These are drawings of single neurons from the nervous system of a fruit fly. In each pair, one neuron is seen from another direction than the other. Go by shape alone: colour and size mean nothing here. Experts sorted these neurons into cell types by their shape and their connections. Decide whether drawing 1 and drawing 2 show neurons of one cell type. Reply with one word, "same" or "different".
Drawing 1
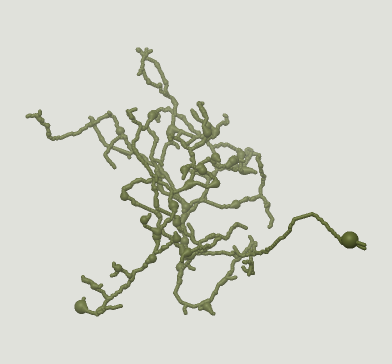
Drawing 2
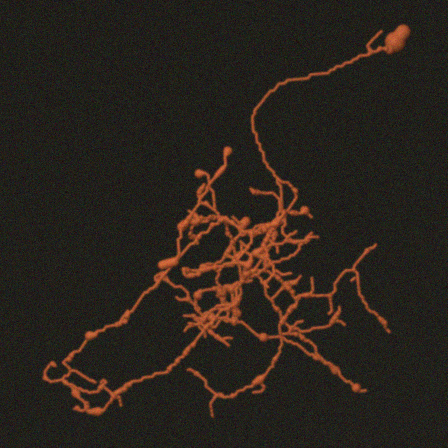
same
